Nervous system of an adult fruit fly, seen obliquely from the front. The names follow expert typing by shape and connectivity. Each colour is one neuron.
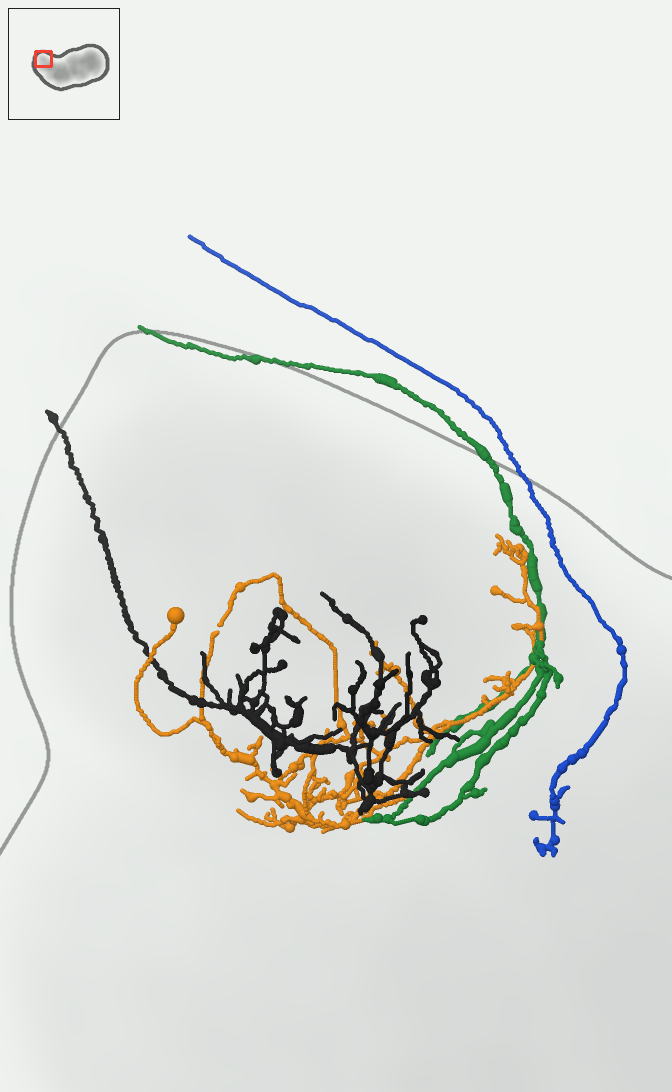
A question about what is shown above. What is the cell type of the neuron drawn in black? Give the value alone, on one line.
SNxx21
